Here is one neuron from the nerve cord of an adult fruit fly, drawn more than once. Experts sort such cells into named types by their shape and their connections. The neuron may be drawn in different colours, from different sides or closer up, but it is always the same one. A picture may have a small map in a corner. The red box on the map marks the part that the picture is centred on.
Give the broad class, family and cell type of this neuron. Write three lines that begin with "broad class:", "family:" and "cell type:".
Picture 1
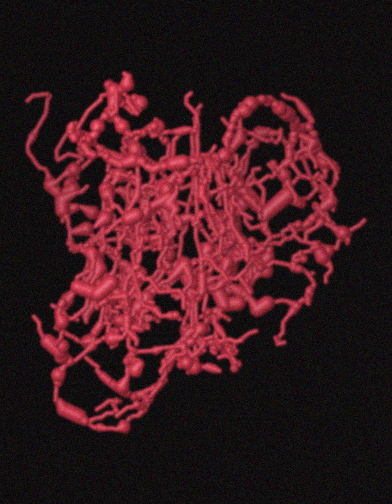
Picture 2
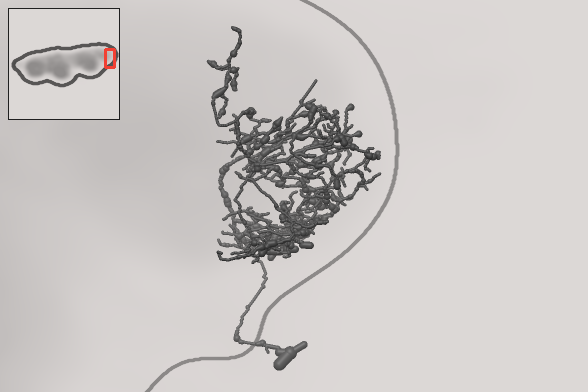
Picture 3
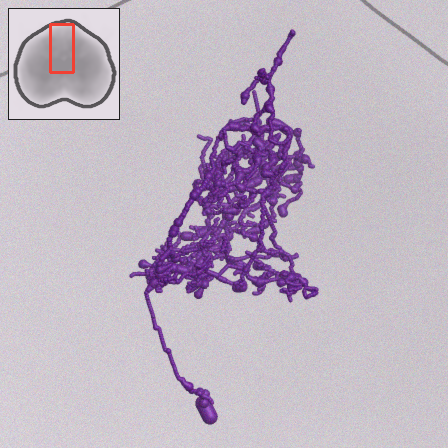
broad class: efferent neuron of the nerve cord
family: hemilineage 00B
cell type: EN00B027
